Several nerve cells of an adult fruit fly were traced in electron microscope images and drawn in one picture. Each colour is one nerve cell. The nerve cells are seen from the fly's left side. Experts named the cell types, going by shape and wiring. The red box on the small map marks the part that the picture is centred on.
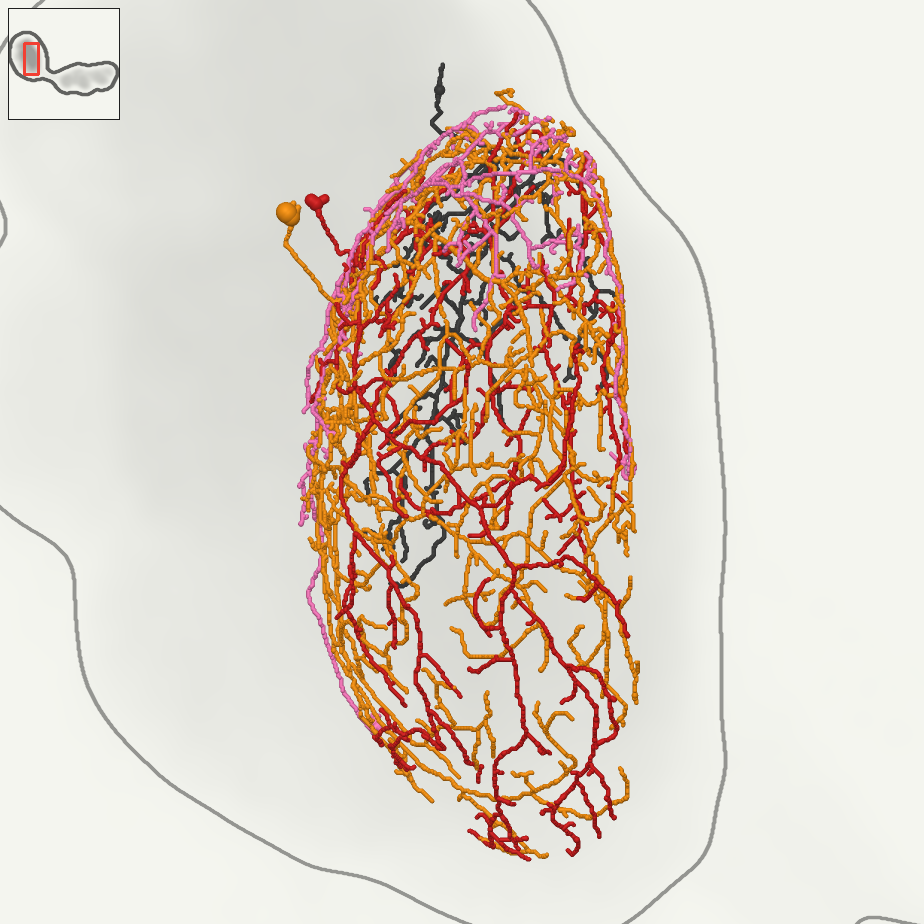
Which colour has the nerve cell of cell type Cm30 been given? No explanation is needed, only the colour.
orange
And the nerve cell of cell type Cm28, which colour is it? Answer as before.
red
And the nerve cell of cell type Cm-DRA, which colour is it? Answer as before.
pink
